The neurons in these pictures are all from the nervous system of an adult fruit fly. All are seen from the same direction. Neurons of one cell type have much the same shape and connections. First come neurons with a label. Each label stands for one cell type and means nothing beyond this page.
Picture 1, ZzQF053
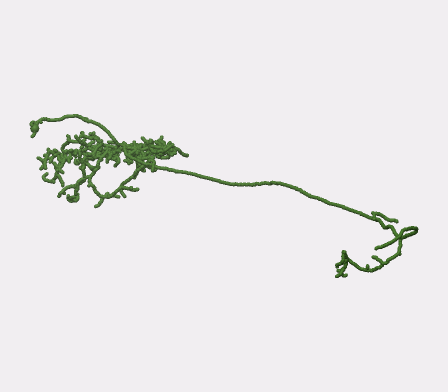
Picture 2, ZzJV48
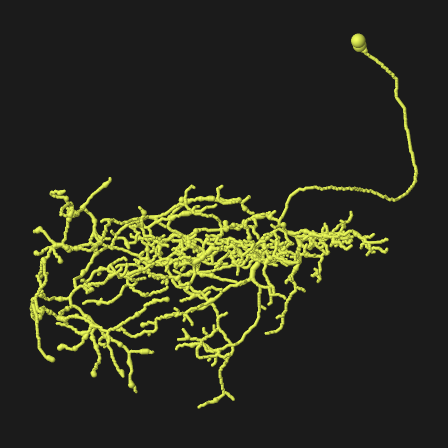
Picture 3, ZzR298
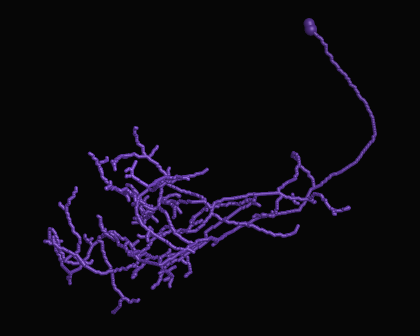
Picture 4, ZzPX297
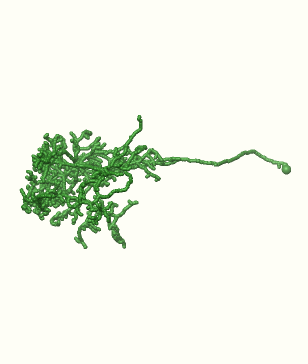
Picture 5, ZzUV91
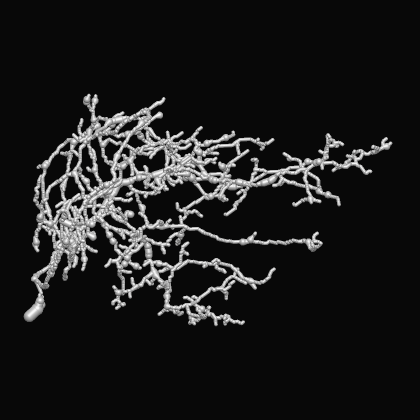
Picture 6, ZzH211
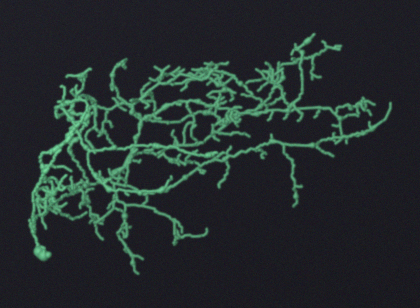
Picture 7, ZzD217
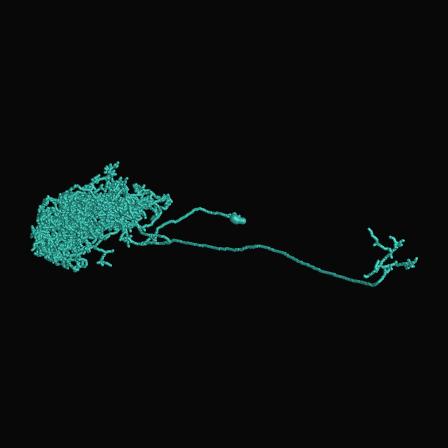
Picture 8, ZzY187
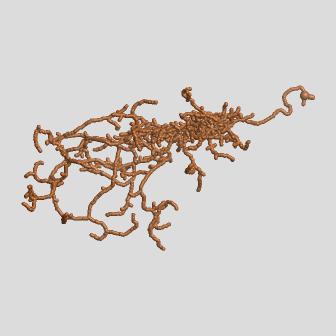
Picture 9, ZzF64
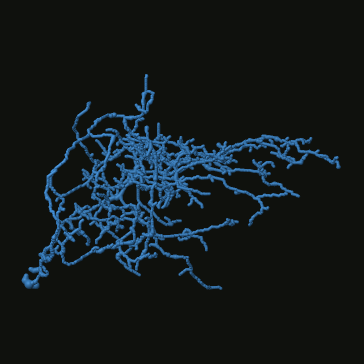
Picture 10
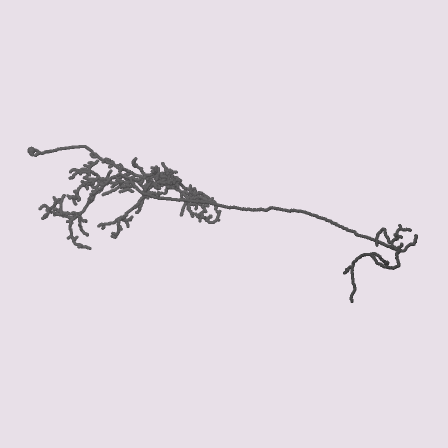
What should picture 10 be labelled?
ZzQF053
